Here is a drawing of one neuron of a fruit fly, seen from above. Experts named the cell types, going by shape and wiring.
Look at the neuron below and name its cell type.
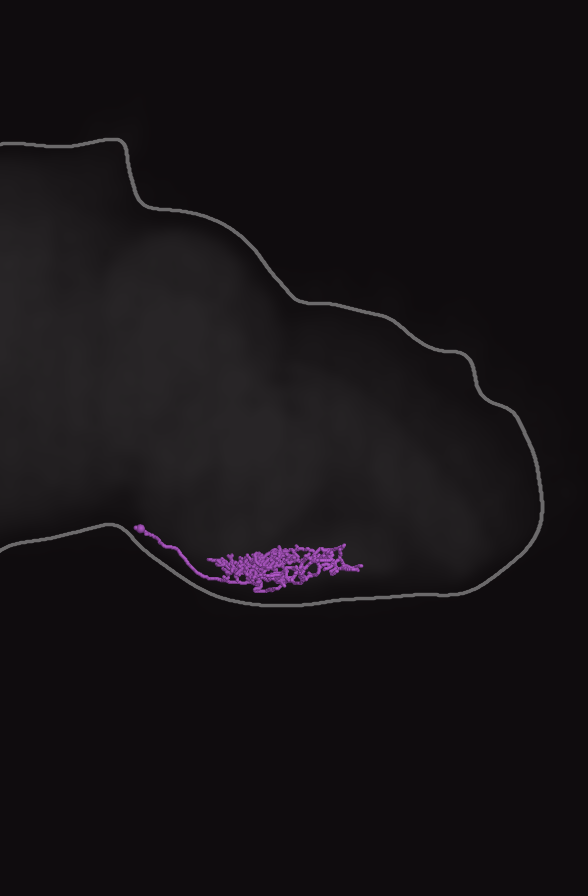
LPi3b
